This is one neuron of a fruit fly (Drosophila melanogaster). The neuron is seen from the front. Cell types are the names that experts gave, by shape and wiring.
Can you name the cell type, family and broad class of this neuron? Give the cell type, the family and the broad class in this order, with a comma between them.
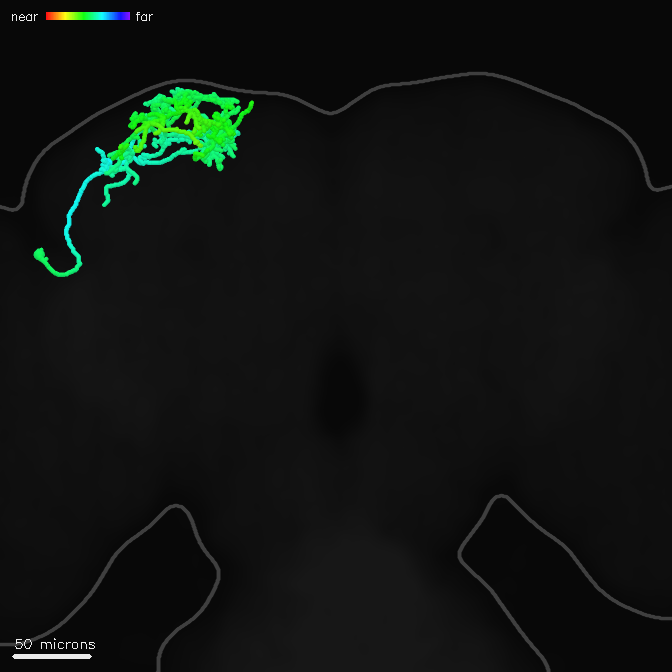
LHAV3j1, LHAV, central-brain intrinsic neuron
